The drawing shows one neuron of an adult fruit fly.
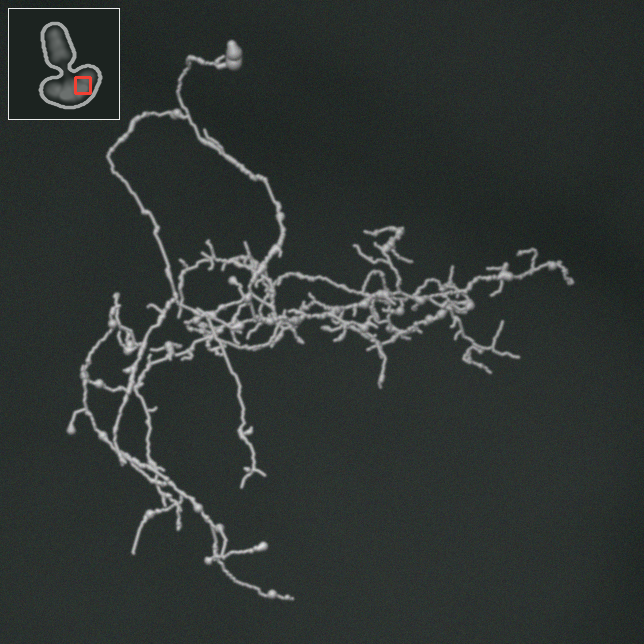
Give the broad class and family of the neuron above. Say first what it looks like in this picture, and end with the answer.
It lies in the brain. Dozens of branch ends can be seen. This is a central-brain intrinsic neuron. The family is hemilineage VPNp&v1_ventral.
